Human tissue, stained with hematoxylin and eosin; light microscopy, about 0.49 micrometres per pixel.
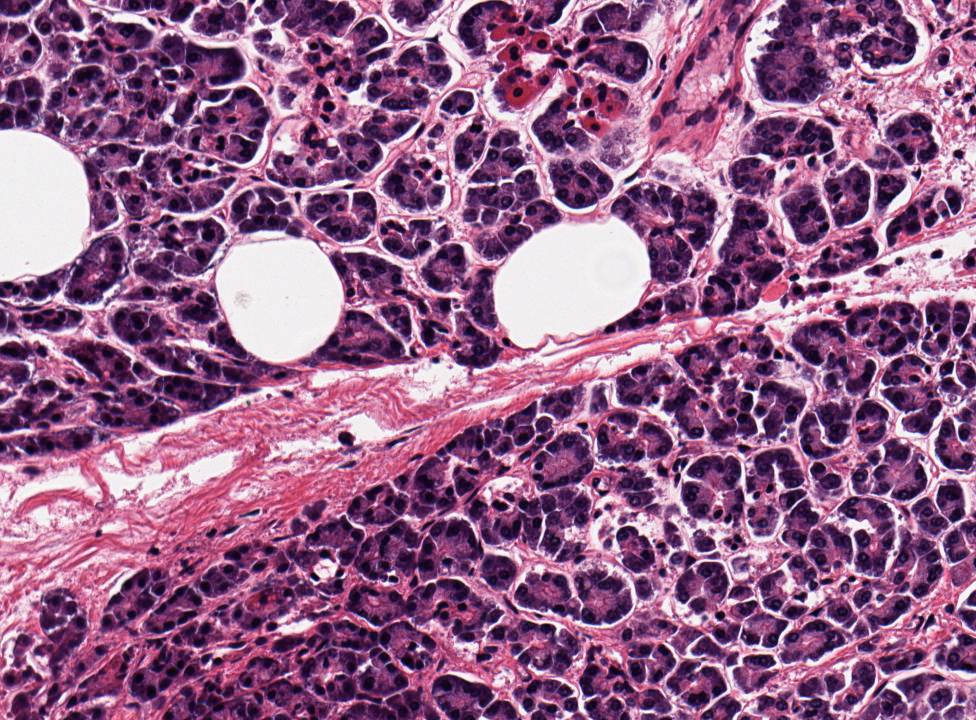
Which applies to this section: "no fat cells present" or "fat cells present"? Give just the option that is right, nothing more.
Fat cells present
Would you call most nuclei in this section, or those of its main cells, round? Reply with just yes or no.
Yes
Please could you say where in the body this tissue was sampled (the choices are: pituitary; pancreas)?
pancreas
